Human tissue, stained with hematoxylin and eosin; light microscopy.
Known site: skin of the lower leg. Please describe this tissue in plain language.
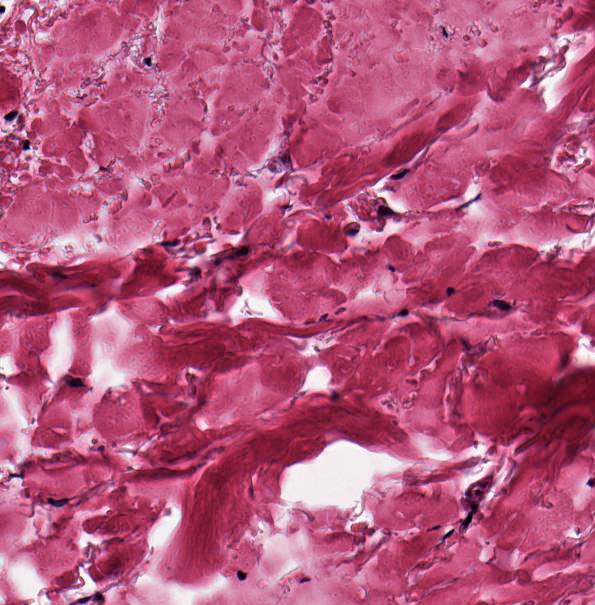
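Look first at how full the field is: closely packed, intensely eosinophilic, glassy bundles everywhere. Their directions are mixed, with rounded end-on profiles at the top and long wavy bands crossing the middle and lower parts. Nuclei are sparse; you'll find them small, dark and mostly elongated, lying in the gaps between bundles. Notice too that no fat cells appear.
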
